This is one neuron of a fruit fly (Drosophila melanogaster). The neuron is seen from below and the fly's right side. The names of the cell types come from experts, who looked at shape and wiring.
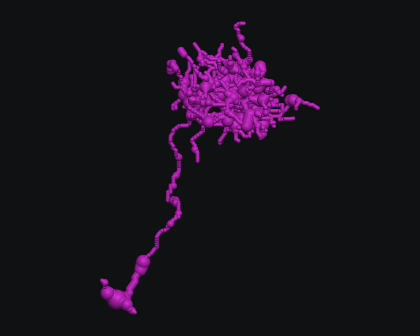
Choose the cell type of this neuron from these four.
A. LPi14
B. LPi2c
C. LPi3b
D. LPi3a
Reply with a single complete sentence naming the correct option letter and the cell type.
The neuron's type of cell is LPi3a, as in option D.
